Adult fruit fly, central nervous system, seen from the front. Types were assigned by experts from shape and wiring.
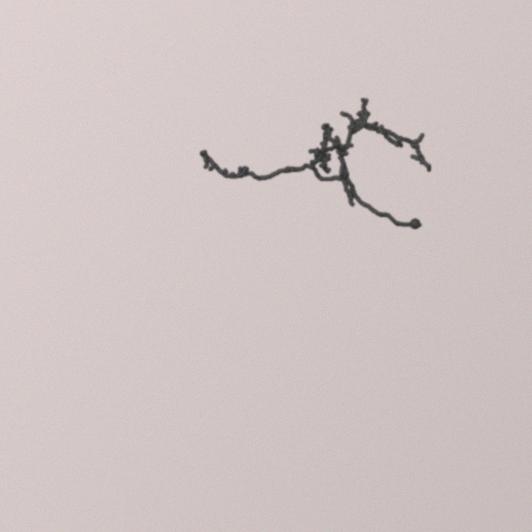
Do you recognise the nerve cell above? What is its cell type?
LHAV9a1_a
